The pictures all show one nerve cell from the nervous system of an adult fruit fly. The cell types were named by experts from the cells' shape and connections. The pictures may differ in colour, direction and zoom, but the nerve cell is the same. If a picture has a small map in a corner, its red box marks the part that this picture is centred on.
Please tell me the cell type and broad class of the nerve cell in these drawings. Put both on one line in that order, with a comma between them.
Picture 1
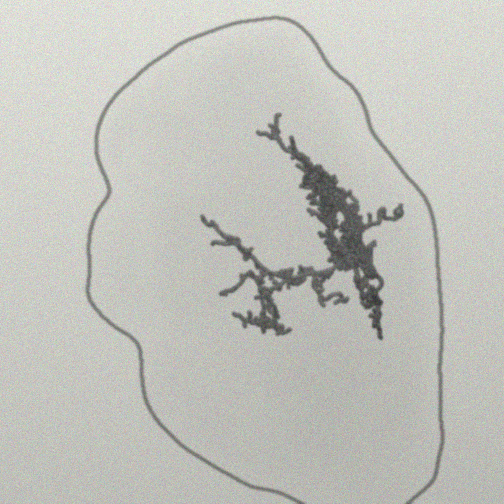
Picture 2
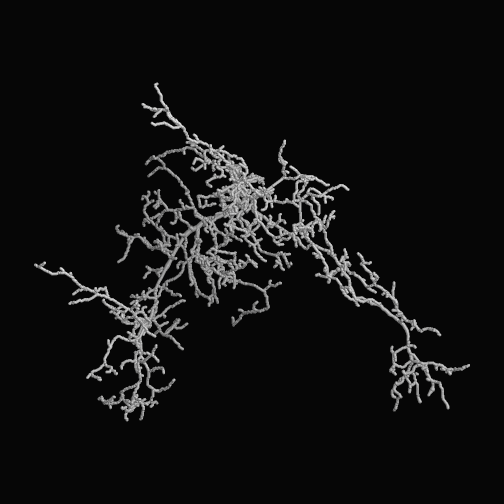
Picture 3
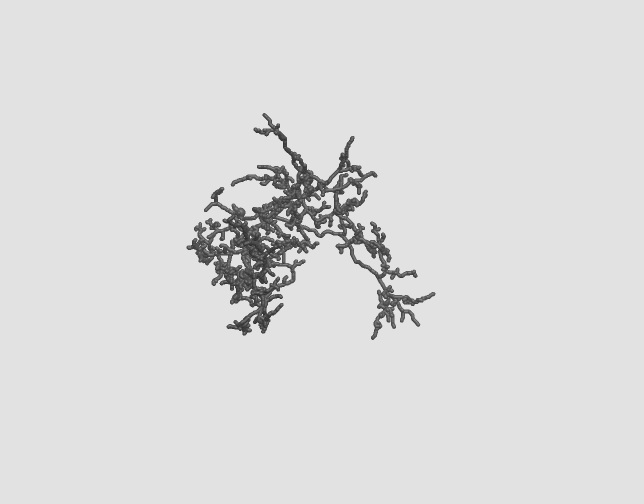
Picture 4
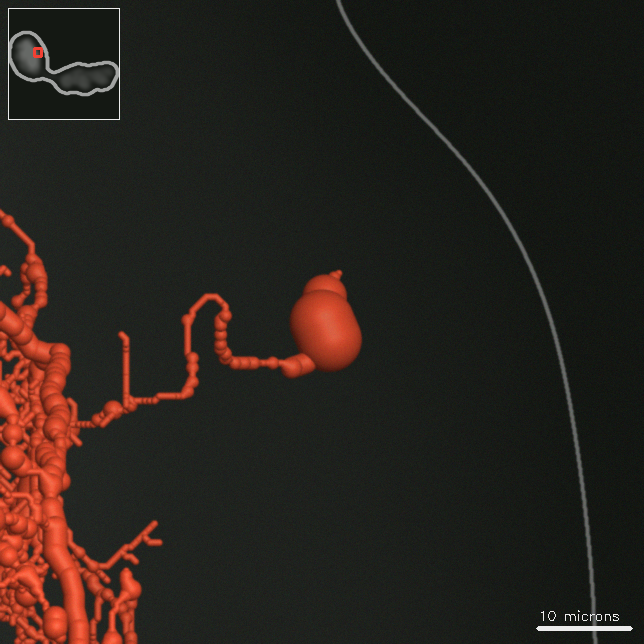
PS300, central-brain intrinsic neuron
